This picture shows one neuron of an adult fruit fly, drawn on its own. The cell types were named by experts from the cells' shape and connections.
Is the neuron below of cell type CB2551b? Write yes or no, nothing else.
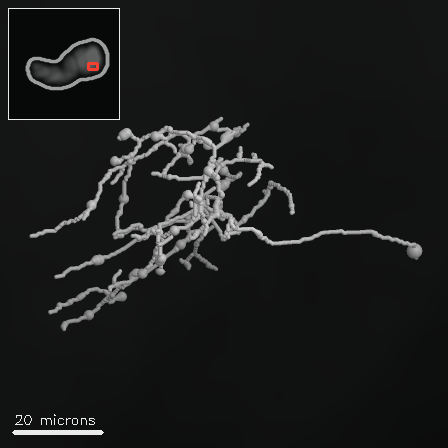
no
